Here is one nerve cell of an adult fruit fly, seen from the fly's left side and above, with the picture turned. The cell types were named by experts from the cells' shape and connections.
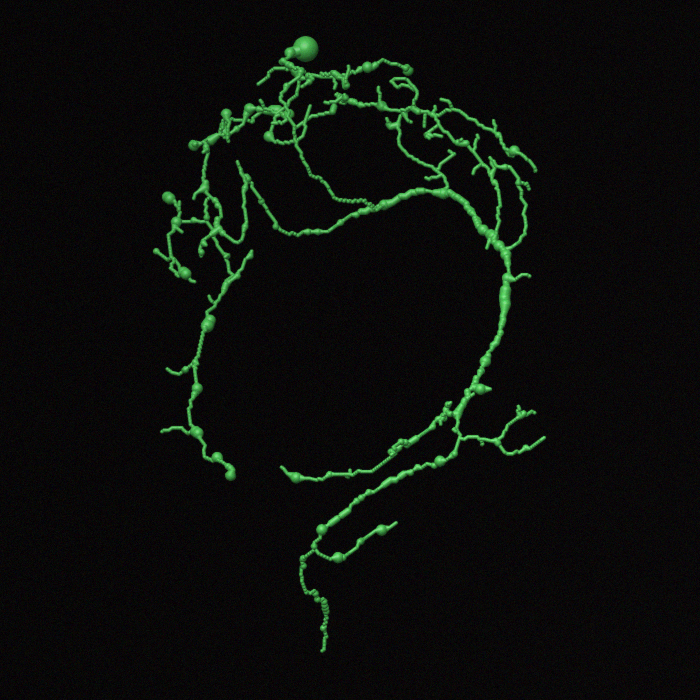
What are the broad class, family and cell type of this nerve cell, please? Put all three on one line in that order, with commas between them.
central-brain intrinsic neuron, hemilineage SLPad1_anterior, CB3049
